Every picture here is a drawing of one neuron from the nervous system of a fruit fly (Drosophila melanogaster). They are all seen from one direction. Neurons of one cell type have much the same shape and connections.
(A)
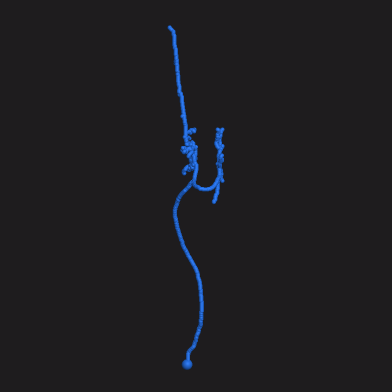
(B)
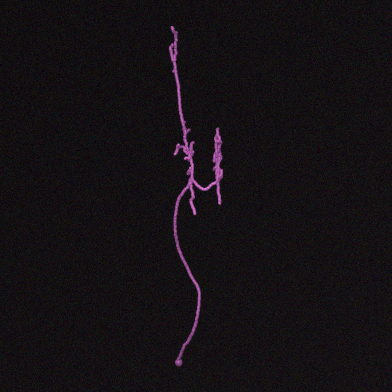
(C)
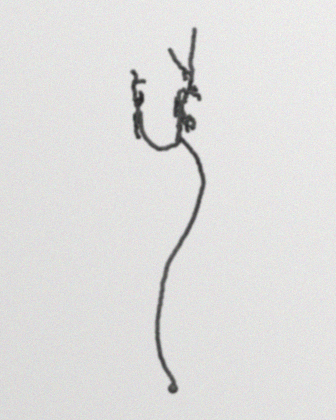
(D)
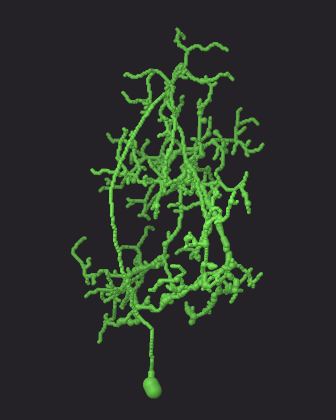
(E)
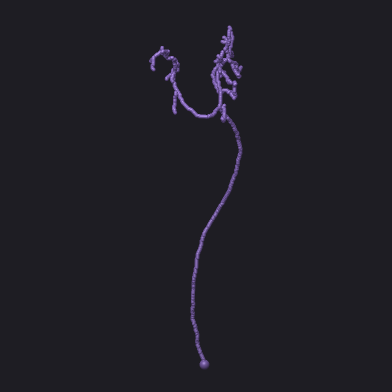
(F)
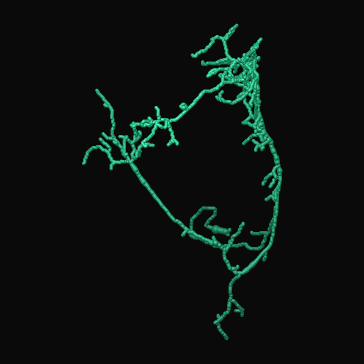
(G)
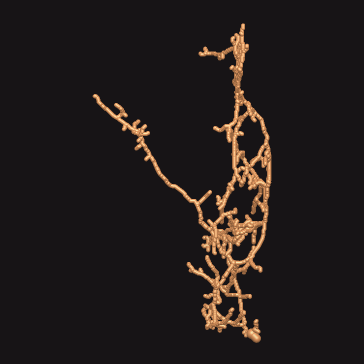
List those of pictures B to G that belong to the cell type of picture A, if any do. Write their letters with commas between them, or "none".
B, C, E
